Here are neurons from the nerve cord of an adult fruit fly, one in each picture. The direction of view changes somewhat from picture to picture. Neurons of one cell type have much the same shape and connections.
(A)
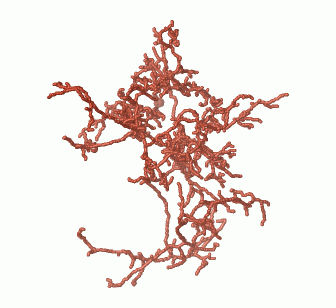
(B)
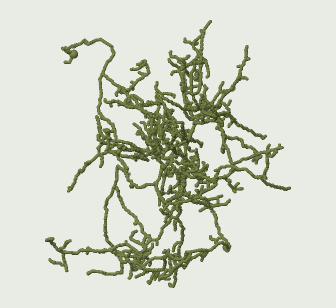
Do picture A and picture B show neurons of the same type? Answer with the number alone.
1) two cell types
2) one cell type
2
